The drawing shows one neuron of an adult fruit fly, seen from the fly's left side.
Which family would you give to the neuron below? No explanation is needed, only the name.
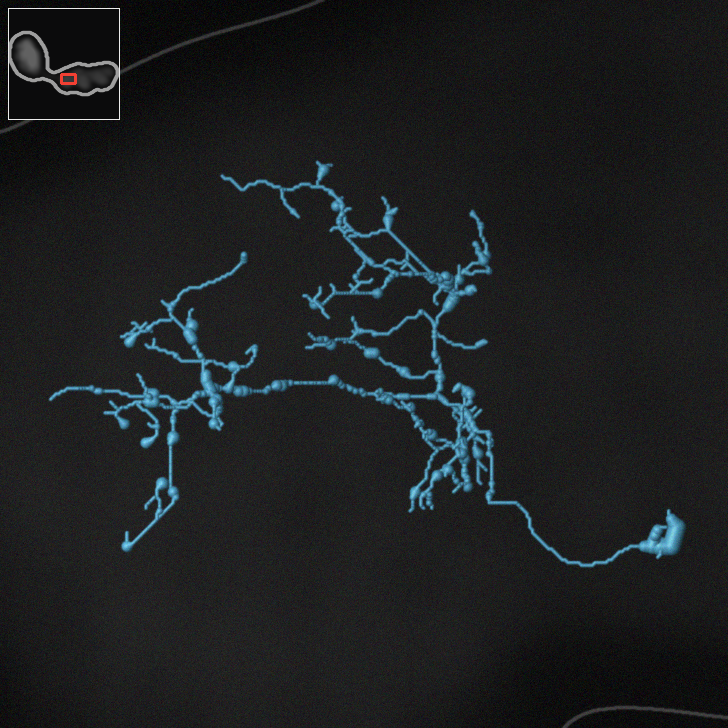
hemilineage 21A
